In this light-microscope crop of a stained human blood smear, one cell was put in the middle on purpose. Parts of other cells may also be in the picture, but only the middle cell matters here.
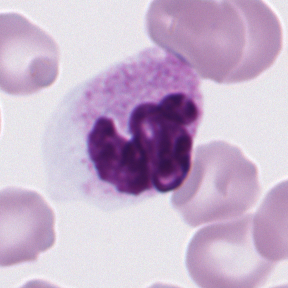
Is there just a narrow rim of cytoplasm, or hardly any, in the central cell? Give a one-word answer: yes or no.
No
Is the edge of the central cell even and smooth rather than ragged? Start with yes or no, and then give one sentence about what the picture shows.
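Yes. The cell is roughly round with a smooth edge.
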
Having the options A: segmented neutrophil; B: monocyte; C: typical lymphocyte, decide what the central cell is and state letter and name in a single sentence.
The middle cell of the crop is a segmented neutrophil; accordingly, option A is correct.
